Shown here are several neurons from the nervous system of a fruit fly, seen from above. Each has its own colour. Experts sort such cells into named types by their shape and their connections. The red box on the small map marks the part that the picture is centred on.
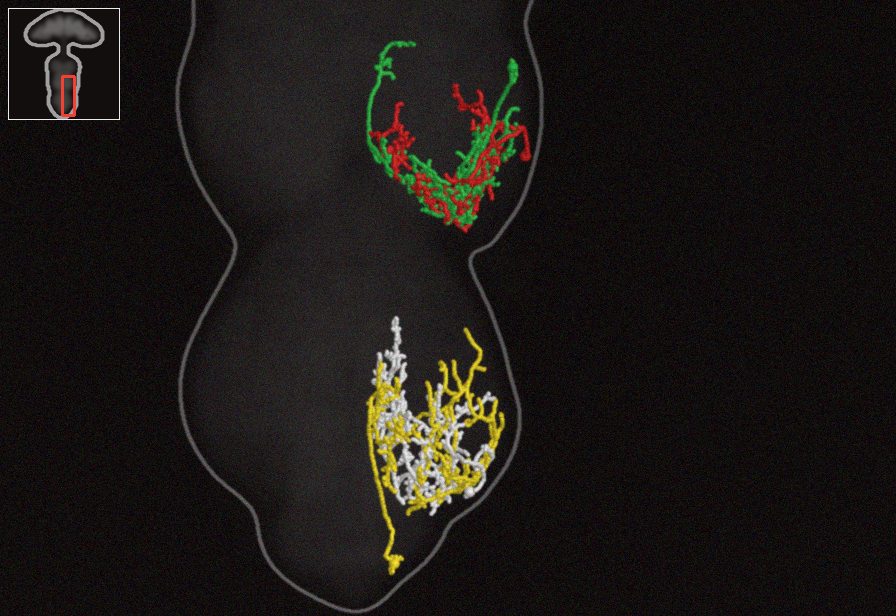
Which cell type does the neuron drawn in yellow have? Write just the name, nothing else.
IN03A064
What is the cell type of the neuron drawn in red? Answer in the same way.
IN19A048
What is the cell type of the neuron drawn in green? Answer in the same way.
IN19A044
